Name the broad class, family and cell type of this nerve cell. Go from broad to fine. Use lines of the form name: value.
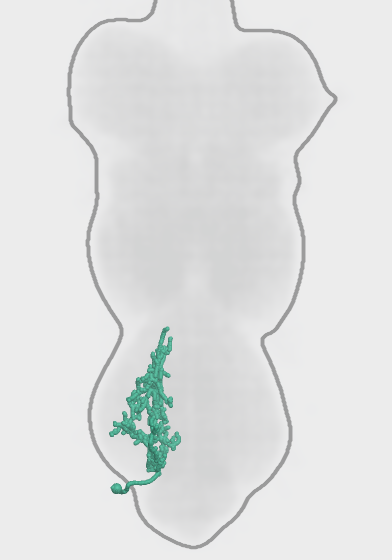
broad class: nerve-cord intrinsic neuron
family: hemilineage 20A.22A
cell type: IN20A.22A017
